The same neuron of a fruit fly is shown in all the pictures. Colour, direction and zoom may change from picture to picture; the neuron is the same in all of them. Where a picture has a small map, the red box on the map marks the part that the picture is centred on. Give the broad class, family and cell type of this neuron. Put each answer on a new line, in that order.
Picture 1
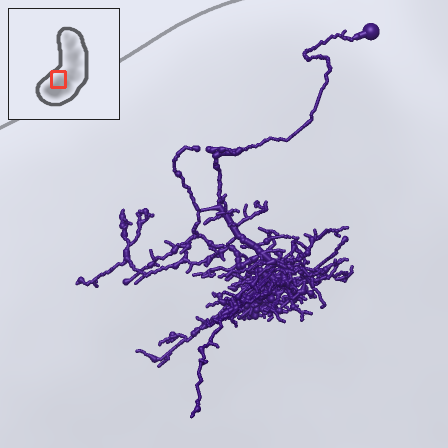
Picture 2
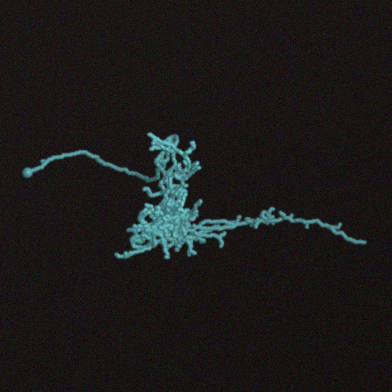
central-brain intrinsic neuron
hemilineage SLPp&v1_ventral
CL142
